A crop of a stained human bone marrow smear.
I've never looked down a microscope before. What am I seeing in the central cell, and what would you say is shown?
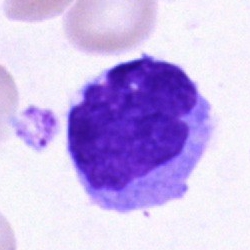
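Nucleus fills most of cell; outline irregular, lumpy, shallow notches. Nucleus toward upper left, cytoplasm mainly lower right. Cell outline roughly rounded, slightly angular, uneven. No coarse or brightly coloured granules in cytoplasm. Monocyte.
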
